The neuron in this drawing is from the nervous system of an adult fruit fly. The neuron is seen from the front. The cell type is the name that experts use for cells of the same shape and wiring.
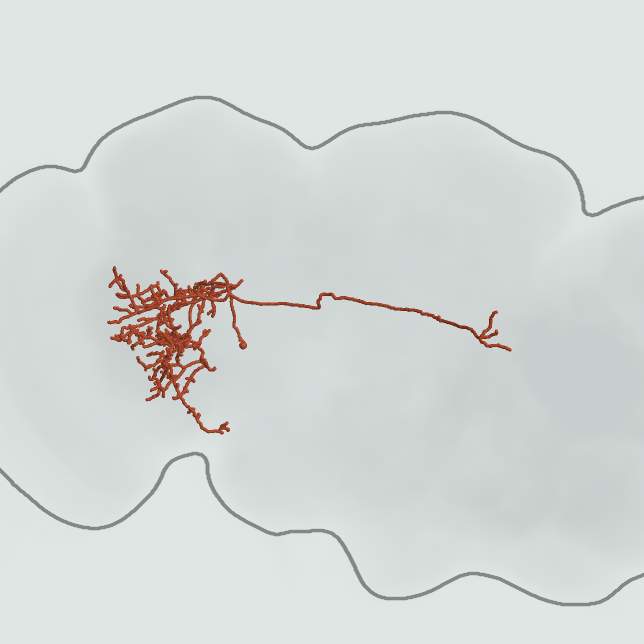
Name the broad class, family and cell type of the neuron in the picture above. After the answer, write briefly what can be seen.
This is a central-brain intrinsic neuron. Its family is hemilineage VLPl&p2_posterior. It is of cell type AVLP511. The cell body can be seen in the middle of the picture. The picture shows dozens of branch ends.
